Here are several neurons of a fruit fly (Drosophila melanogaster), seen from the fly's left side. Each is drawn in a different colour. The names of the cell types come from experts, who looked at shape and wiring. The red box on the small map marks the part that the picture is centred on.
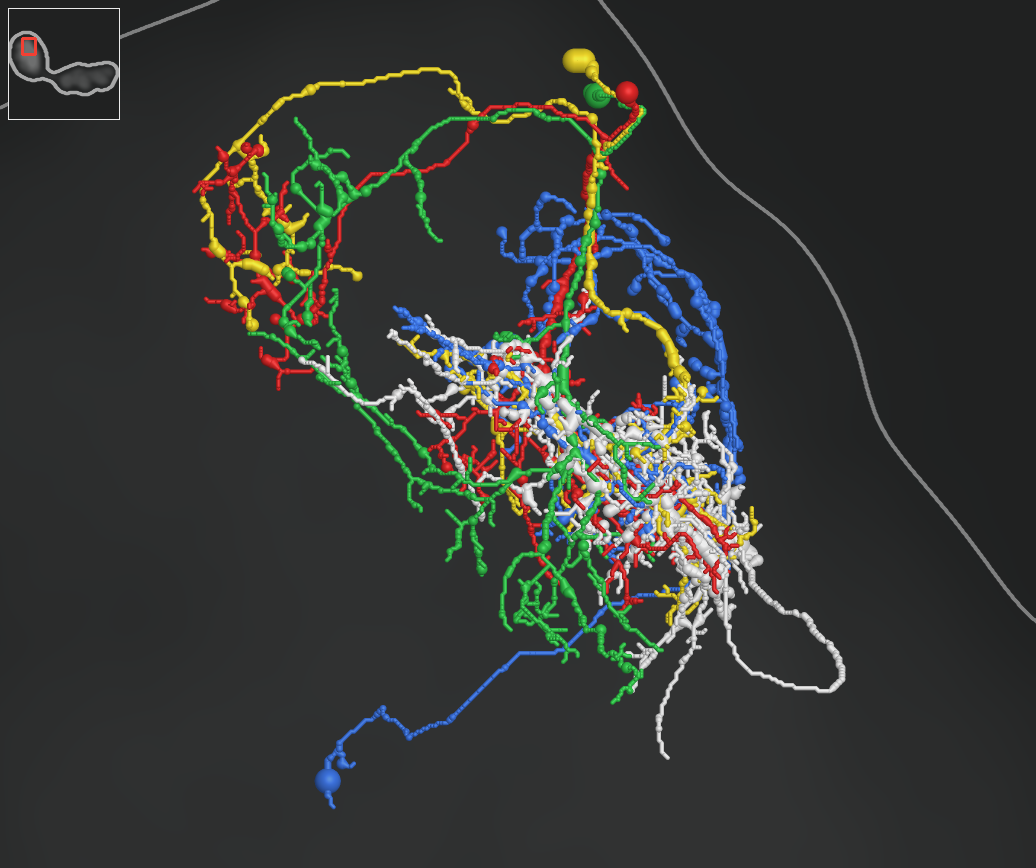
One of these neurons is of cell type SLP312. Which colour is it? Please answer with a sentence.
The colour is green.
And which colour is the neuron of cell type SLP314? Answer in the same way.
The colour is red.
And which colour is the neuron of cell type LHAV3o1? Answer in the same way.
The colour is blue.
